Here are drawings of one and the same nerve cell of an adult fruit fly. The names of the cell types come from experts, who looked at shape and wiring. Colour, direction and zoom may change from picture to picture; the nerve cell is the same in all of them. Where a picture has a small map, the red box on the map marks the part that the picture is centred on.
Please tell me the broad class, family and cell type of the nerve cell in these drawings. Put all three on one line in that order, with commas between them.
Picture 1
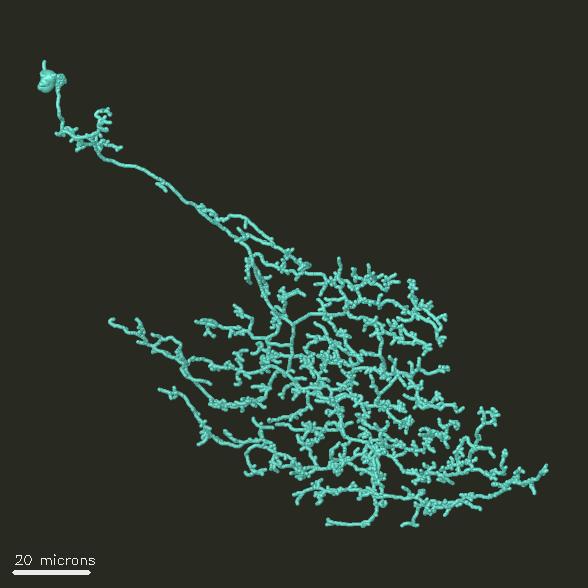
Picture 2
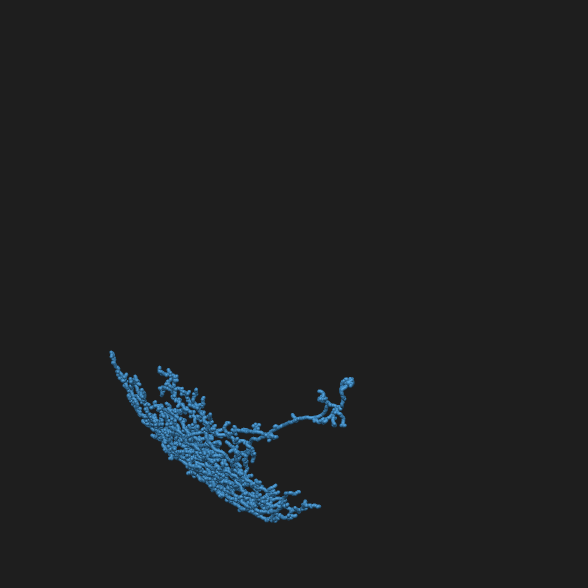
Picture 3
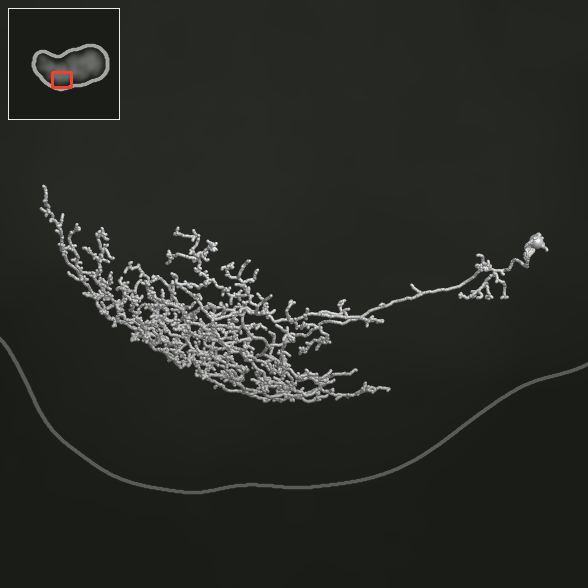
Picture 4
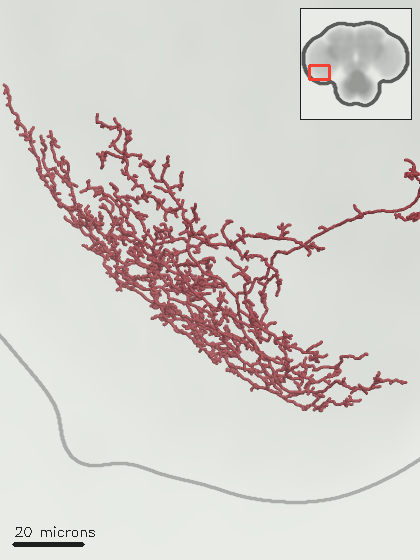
optic-lobe intrinsic neuron, Cm, Cm26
